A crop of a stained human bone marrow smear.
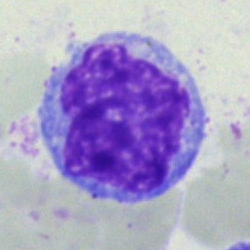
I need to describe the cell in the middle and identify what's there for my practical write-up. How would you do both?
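To begin, the nucleus has a bumpy, irregular outline with several shallow notches and fills most of the cell. Next, its deep purple chromatin is mottled with small pale patches. Last, a thin cytoplasmic rim encircles the whole nucleus. This is a monocyte.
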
